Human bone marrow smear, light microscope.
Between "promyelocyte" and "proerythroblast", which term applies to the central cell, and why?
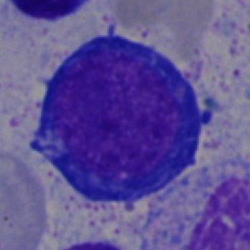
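You're looking at a proerythroblast. Notice the thin rim of cytoplasm: it stains deep blue. The chromatin is fine and evenly spread, with no coarse dark clumps. Small blunt blebs push out from the surface at the top and on the right. The outline is roughly round, with a few flattened, slightly angular sides.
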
